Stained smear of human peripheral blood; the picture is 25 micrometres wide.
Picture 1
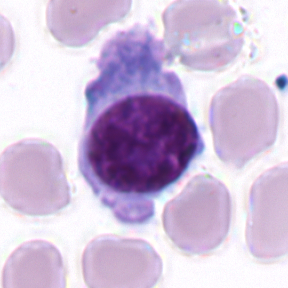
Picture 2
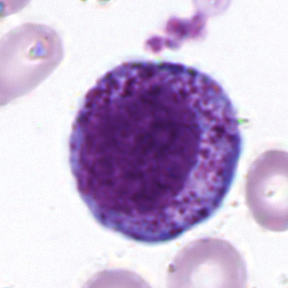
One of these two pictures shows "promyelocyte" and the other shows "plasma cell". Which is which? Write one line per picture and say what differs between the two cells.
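The cell in picture 1 is a plasma cell. The cell outline is irregular, with a ragged, frayed edge at the top.
The cell in picture 2 is a promyelocyte. The cell outline is round and smooth.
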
